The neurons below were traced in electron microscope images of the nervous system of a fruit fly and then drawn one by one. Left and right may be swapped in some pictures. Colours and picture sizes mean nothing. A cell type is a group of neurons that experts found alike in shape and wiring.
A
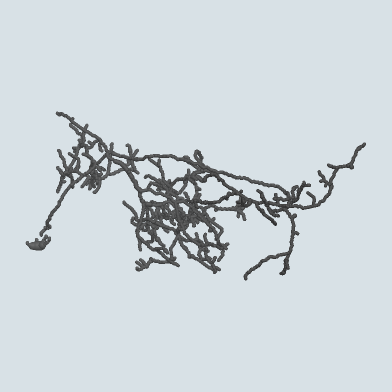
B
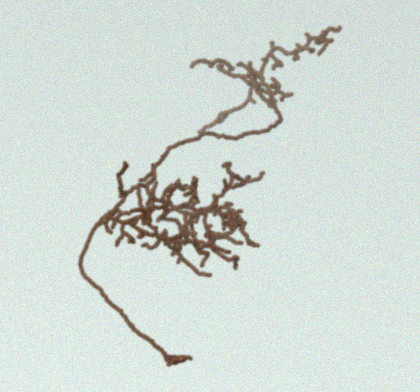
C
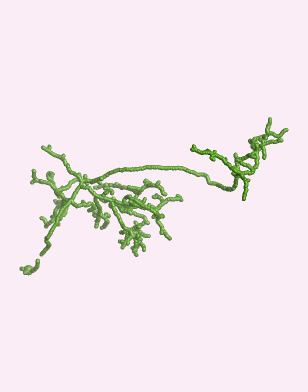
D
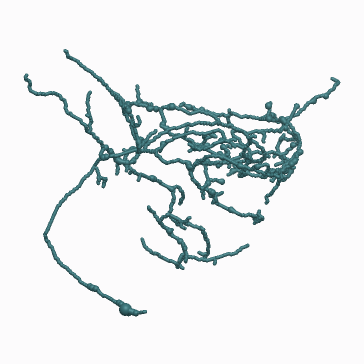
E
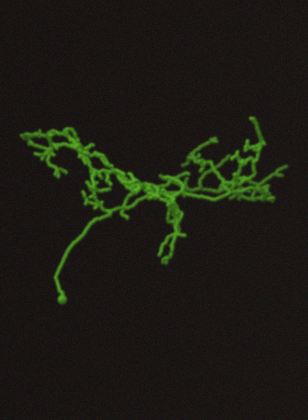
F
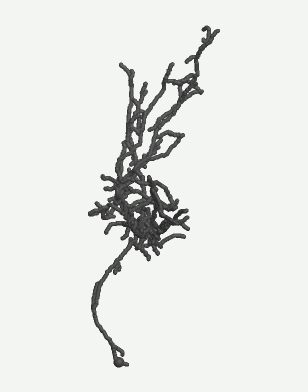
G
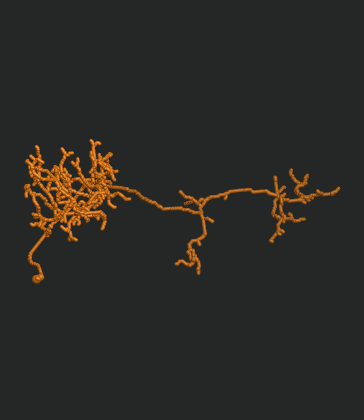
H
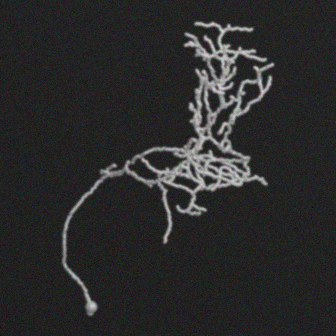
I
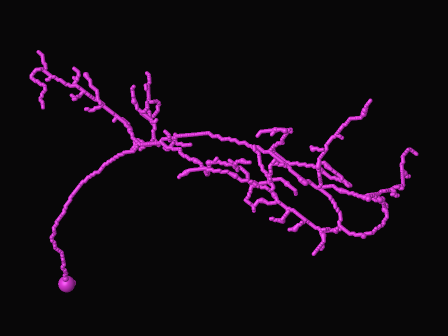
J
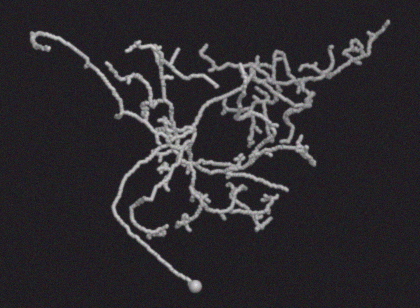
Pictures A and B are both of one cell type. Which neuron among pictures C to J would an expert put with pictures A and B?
C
